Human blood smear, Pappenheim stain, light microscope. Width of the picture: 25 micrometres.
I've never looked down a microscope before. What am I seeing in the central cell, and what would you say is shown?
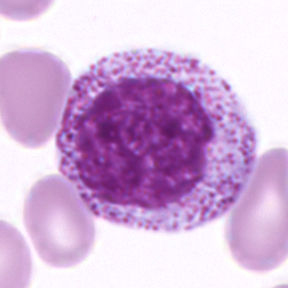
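The cell has a round outline and measures about 17 micrometres across. Its nucleus is surrounded on all sides by a band of cytoplasm. The chromatin stains dark purple and is patchy, with lighter and darker areas. Many small reddish-purple granules fill the cytoplasm. This cell is a myelocyte.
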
